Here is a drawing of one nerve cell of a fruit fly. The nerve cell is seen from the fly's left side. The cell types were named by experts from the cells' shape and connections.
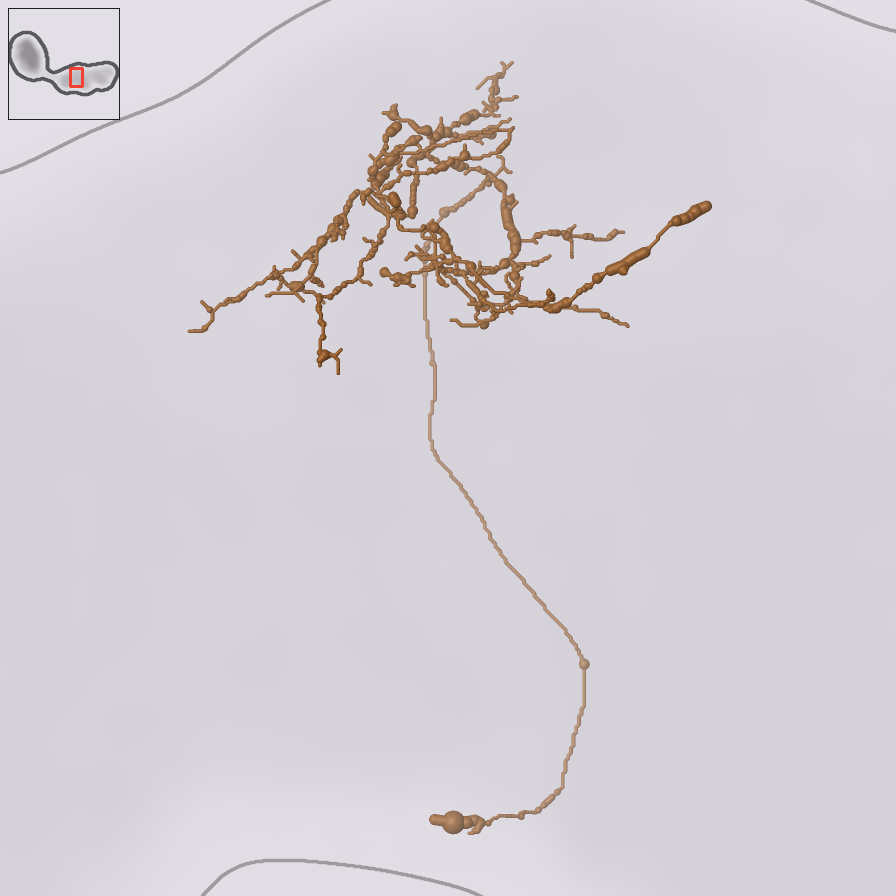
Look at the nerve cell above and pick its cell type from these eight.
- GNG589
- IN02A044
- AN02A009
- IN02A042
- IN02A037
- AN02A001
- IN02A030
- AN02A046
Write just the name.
IN02A037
